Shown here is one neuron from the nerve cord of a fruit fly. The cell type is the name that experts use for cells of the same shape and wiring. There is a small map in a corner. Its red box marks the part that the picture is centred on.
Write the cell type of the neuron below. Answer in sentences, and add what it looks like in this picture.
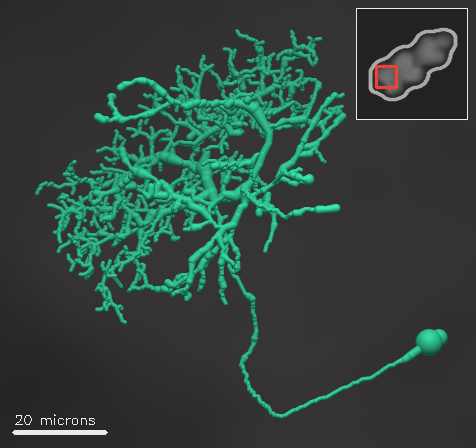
The cell type is IN13B014. It is a nerve-cord intrinsic neuron. From left to right in the picture it spans about 90 microns. More than a hundred branch ends can be seen.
